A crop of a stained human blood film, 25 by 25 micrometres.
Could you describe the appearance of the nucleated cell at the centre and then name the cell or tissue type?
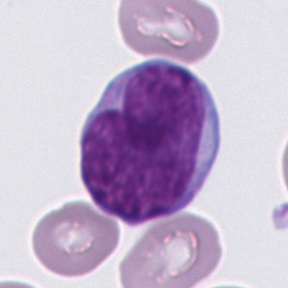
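A deep notch at the upper left of the nucleus gives it a folded look. Its chromatin is fine and delicate, not coarsely clumped. The cytoplasm shows neither granules nor vacuoles. It is an atypical promyelocyte.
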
